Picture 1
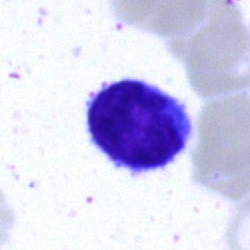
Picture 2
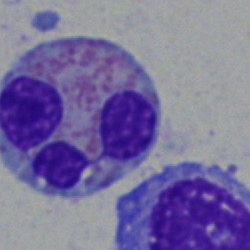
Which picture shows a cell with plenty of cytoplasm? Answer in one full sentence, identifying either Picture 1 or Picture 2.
The cell in picture 2 has a broad area of cytoplasm.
